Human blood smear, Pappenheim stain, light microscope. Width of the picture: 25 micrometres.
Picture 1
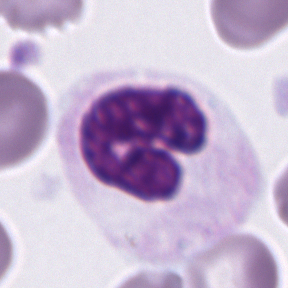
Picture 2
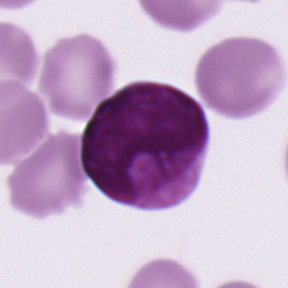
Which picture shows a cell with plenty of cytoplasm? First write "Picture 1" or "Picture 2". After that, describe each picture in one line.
Picture 1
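In picture 1: The cytoplasm is abundant and pale pinkish-lilac.
In picture 2: The cytoplasm is scant, seen mainly as a narrow rim at the bottom.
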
